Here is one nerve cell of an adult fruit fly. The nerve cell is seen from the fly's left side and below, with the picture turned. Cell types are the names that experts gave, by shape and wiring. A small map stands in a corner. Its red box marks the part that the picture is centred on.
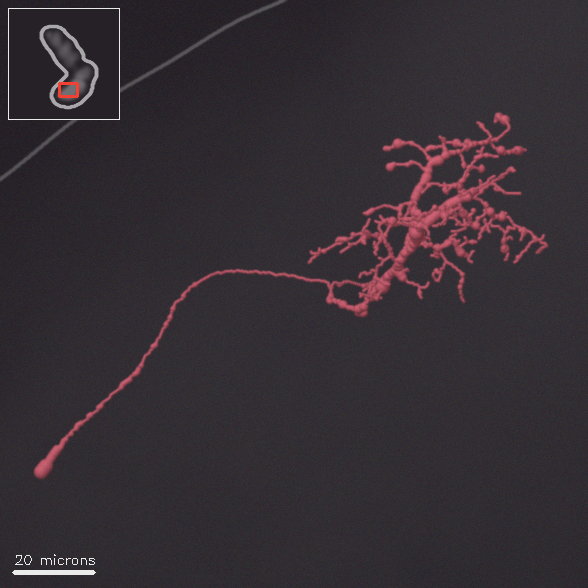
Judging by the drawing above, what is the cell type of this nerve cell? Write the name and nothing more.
LC22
